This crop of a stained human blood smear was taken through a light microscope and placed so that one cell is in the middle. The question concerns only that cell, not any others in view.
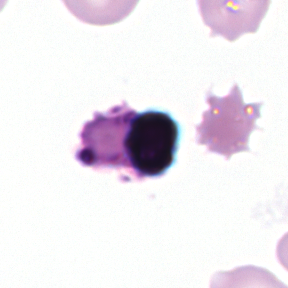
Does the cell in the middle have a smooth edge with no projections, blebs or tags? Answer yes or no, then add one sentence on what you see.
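No. The outline of the cytoplasm is irregular and ragged rather than smooth.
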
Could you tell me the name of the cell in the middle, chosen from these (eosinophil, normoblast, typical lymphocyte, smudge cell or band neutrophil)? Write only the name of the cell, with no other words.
normoblast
